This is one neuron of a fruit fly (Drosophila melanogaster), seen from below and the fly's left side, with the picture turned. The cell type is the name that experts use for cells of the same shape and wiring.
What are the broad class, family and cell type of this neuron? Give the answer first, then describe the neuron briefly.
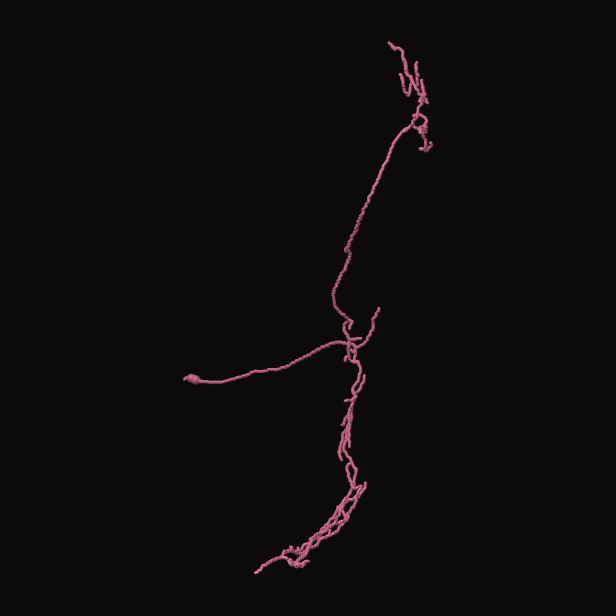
Its broad class is central-brain intrinsic neuron. The family is hemilineage SLPpl1. It is of cell type SMP228. In this view it is taller than it is wide.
